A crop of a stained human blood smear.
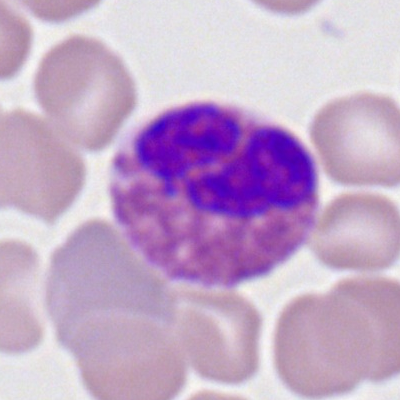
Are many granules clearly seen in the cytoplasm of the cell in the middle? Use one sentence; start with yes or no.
Yes, it is many visible granules that the cytoplasm of this cell contains.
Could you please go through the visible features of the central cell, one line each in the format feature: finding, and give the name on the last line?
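Shape: round, smooth edge.
Nuclear lobes: two.
Nuclear position: upper half of the cell.
Chromatin: dark purple, densely clumped.
Cell: eosinophil.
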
